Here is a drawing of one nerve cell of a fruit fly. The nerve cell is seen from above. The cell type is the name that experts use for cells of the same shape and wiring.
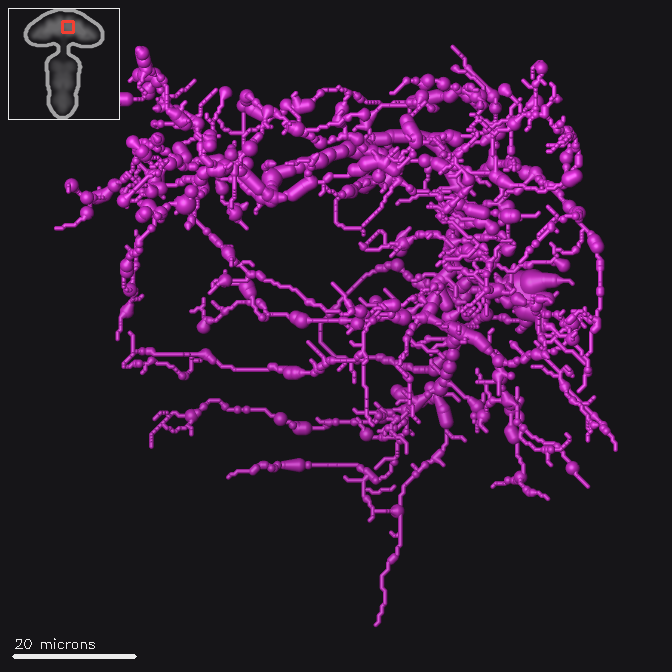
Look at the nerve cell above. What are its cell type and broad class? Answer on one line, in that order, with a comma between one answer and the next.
GNG186, central-brain intrinsic neuron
